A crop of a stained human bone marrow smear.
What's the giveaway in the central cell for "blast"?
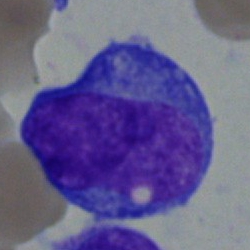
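Taking this blast point by point: First, the chromatin is finely granular rather than coarsely clumped. Second, the cytoplasm stains a deep blue. Third, the cytoplasm is not spread evenly, since its widest band lies above the nucleus.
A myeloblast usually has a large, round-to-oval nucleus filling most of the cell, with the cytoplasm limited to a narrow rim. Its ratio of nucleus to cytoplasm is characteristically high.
Last, a single small round clear spot sits near the bottom edge of the nucleus.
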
